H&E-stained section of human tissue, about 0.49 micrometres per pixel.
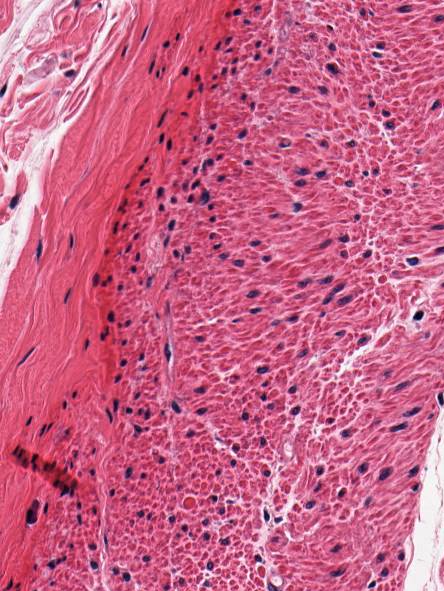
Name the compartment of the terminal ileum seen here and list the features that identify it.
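Smooth muscle occupies the centre and right, where most of its cells are cut across and appear as small rounded pink profiles.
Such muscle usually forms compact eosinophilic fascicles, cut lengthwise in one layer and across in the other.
Thin pale strands of connective tissue divide it into bundles.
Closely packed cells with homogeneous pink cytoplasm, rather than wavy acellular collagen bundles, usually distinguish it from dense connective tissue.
The field contains no epithelium or glands.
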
